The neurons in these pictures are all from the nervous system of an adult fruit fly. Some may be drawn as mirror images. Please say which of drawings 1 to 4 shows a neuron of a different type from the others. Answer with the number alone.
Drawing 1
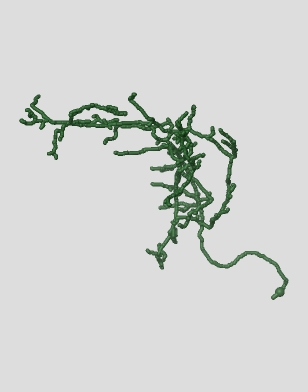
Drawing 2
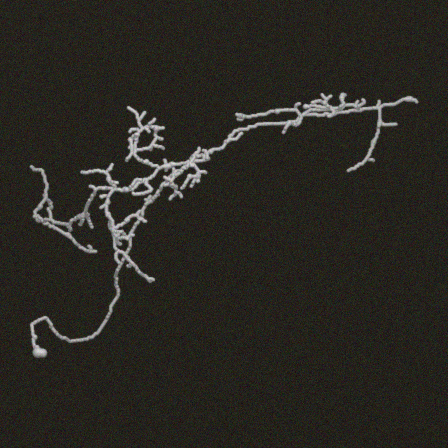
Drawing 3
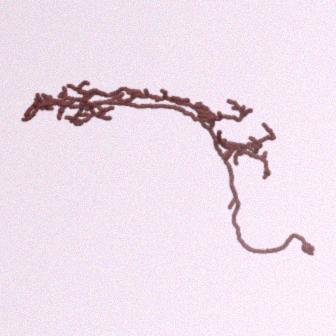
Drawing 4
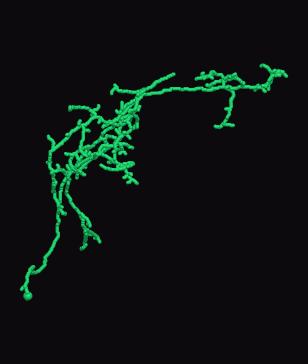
3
